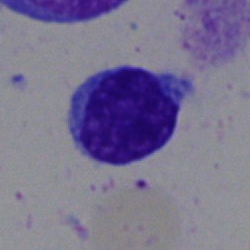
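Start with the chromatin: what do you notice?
Dense, deep purple, clumped.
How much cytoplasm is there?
Scant: a thin rim round the nucleus, widest on the left.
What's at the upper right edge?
A small pale-blue bleb projecting.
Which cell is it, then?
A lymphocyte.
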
